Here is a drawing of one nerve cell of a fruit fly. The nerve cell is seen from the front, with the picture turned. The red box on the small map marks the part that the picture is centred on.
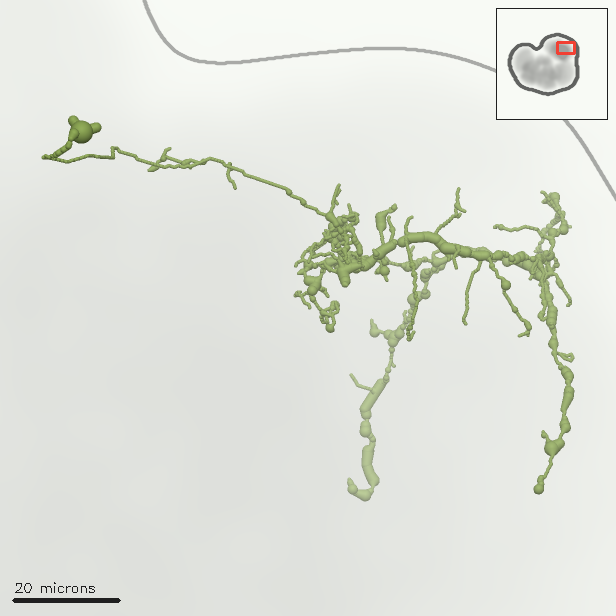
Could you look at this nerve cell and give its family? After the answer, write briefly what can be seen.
Its family is hemilineage 14A. Its broad class is nerve-cord intrinsic neuron. The cell body is at the upper left of the picture. By the scale bar it is about 100 microns wide in this view. The picture shows dozens of branch ends.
